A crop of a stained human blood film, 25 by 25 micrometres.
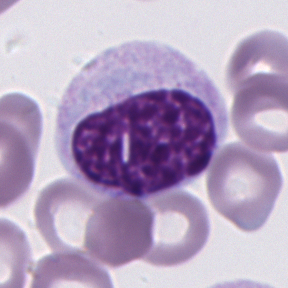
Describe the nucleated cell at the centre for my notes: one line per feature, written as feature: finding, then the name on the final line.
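Size: about 14 micrometres across
Nucleus: oval, smooth edge, no lobes, about 13 by 9 micrometres
Nuclear share: about 60% of the cell's area
Nuclear position: toward the bottom of the cell
Chromatin: dark purple, coarsely clumped, paler gaps between clumps
Cytoplasm: pale lilac-grey band, widest above the nucleus
Granules: fine, pinkish-purple, scattered through the cytoplasm
Name: metamyelocyte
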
